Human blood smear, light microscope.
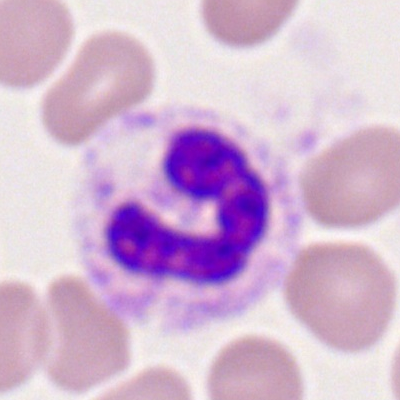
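Band neutrophil, stained human blood smear, light microscope. Nucleus a single curved band bent into a C-like shape; chromatin dark purple, coarsely clumped. Cytoplasm plentiful, pale pinkish-lilac, with fine small lilac granules scattered throughout.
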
